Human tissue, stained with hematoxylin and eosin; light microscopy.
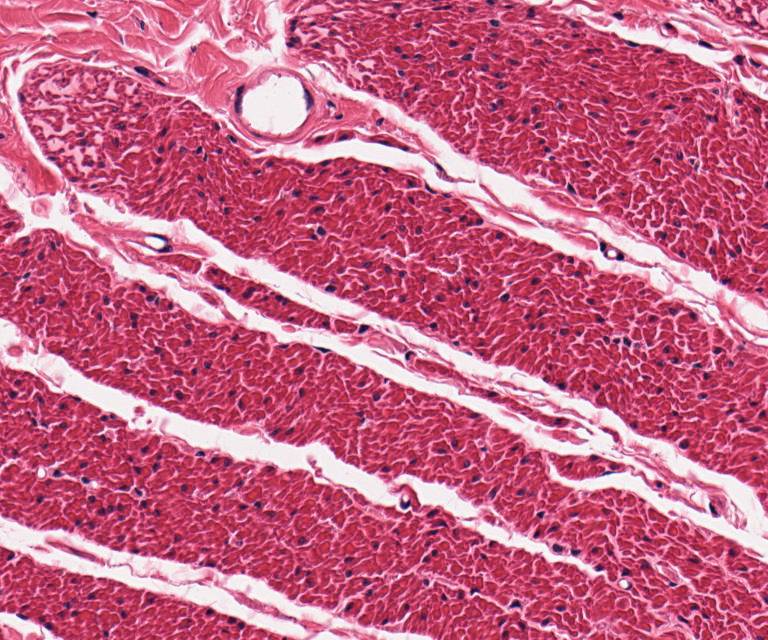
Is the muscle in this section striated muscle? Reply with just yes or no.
No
